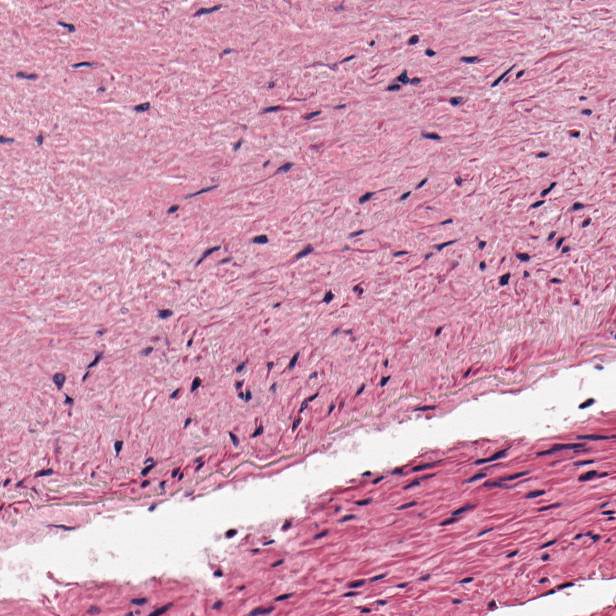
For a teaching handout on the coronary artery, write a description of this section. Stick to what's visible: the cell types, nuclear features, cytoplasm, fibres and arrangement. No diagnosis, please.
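See that narrow empty white cleft running diagonally across the lower field, lower left toward the right edge, between two pink layers? Above it, the large layer is pale pink, finely fibrillar and loose. Below, tissue is more densely eosinophilic, packed with elongated nuclei parallel to the cleft.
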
